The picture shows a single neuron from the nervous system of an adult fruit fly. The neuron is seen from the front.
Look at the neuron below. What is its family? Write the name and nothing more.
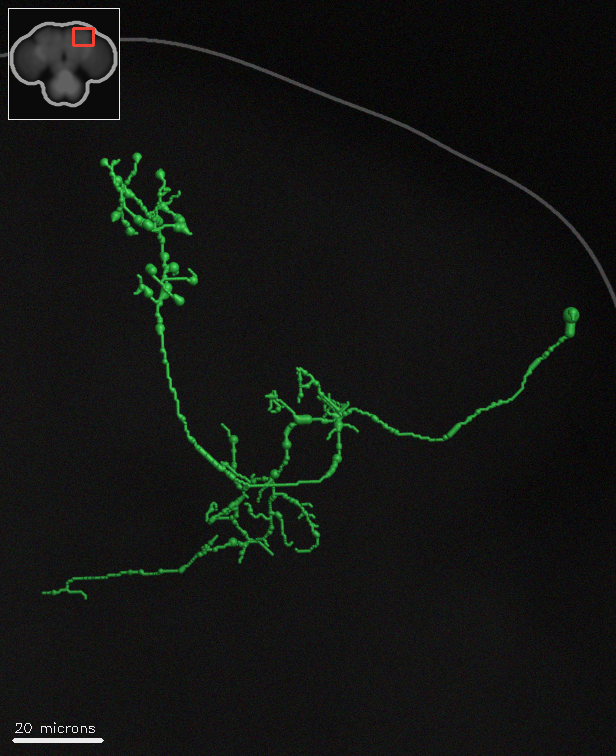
hemilineage SLPal1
